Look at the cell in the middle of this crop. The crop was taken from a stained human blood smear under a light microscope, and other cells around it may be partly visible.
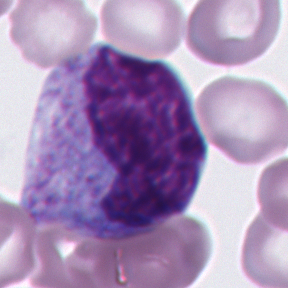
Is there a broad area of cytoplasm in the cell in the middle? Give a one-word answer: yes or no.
Yes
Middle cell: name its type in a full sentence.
For this crop, the central cell is a promyelocyte.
